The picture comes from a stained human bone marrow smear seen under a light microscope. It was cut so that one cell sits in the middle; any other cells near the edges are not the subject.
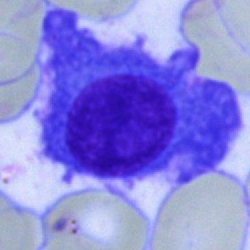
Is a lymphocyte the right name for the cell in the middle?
no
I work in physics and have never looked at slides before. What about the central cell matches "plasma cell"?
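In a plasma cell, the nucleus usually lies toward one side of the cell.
Here the nucleus lies left of centre, with the wider band of cytoplasm on its right, which agrees with that. The cytoplasm is plentiful and stains a deep, intense blue. The chromatin stains dark purple and is fairly dense, with a finely mottled texture. The outline of the cell is irregular, with a ragged, uneven edge.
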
